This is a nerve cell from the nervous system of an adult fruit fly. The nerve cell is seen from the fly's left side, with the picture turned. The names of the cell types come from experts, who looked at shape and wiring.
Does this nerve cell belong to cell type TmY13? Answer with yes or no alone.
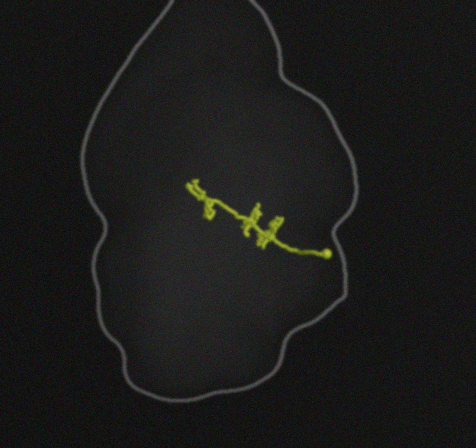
yes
